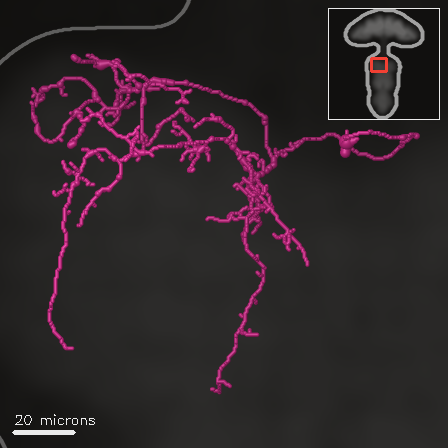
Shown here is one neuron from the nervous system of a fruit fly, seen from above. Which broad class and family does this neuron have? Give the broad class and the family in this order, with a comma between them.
nerve-cord intrinsic neuron, hemilineage 01A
